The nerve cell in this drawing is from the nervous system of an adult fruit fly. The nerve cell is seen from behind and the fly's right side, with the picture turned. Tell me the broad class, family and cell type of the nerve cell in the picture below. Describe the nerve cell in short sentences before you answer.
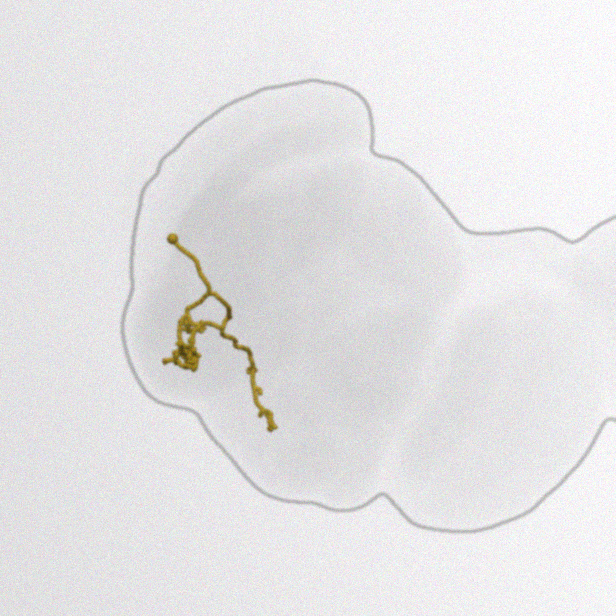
The cell body can be seen on the left of the picture. As drawn here it is taller than it is wide. This is a central-brain intrinsic neuron. The family is hemilineage EBa1. Its cell type is CB1124.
